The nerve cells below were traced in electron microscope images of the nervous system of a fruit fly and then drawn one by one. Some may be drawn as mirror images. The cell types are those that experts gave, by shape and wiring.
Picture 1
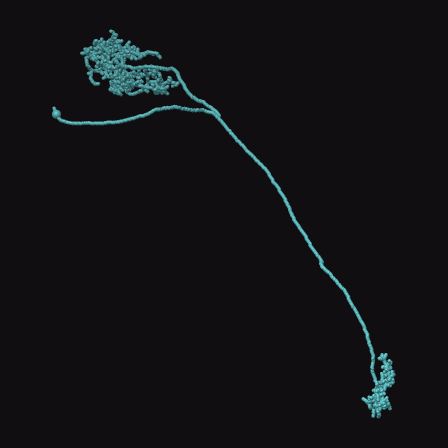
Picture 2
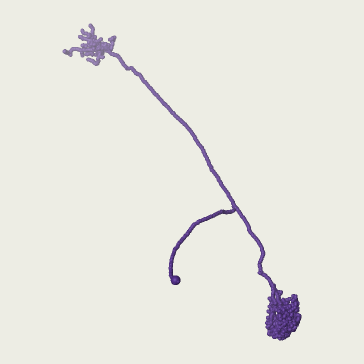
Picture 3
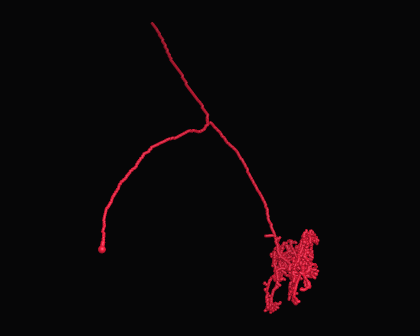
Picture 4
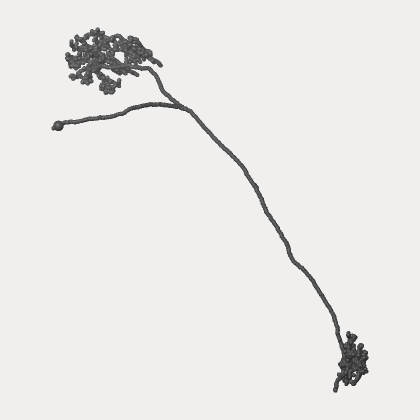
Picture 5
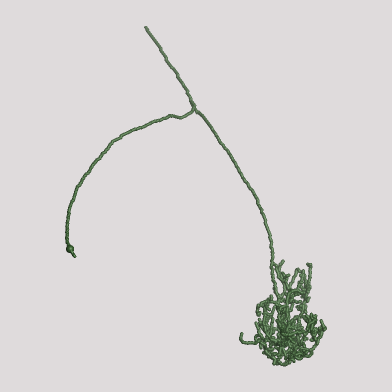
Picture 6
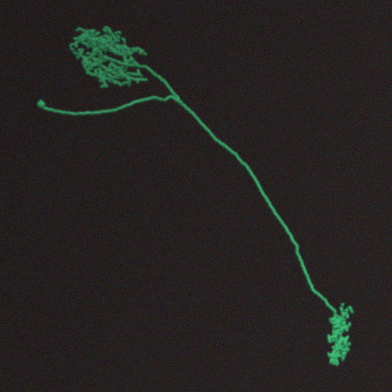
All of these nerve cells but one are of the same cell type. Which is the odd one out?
3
